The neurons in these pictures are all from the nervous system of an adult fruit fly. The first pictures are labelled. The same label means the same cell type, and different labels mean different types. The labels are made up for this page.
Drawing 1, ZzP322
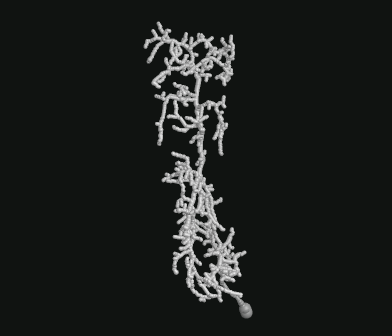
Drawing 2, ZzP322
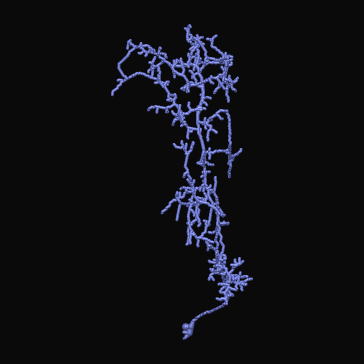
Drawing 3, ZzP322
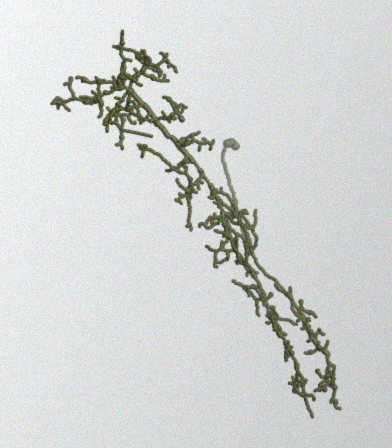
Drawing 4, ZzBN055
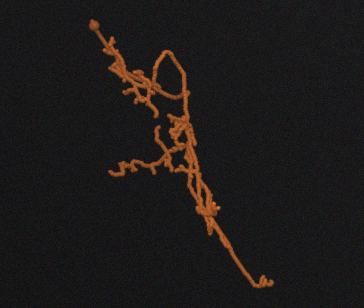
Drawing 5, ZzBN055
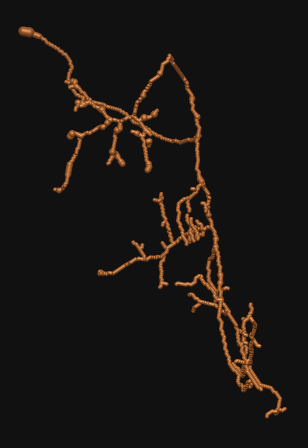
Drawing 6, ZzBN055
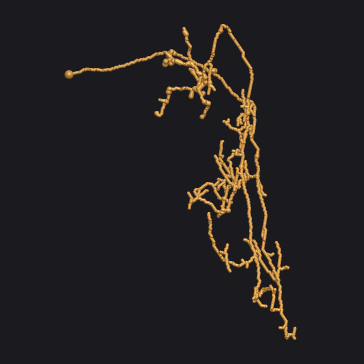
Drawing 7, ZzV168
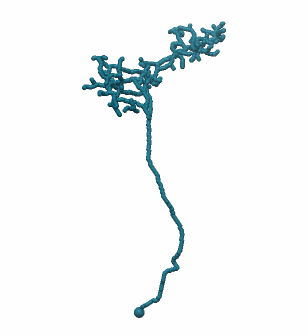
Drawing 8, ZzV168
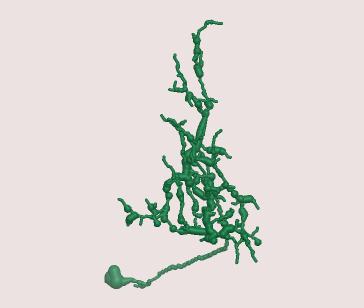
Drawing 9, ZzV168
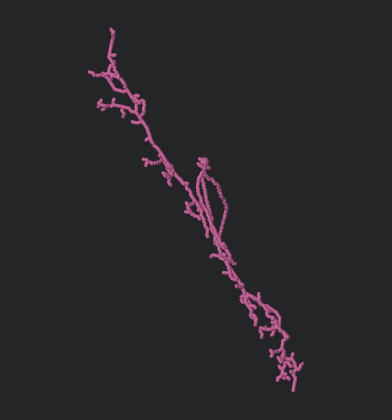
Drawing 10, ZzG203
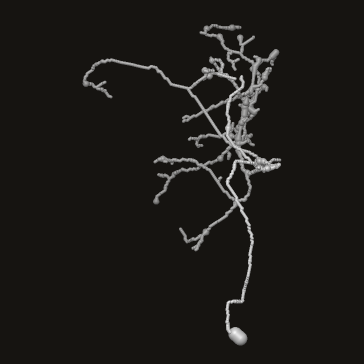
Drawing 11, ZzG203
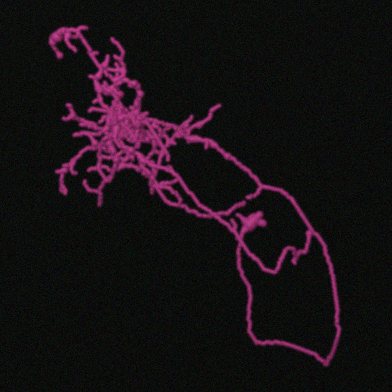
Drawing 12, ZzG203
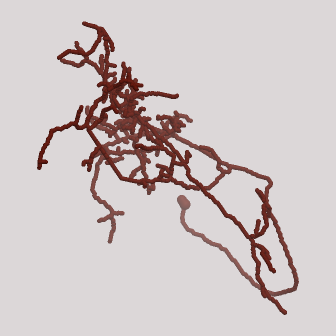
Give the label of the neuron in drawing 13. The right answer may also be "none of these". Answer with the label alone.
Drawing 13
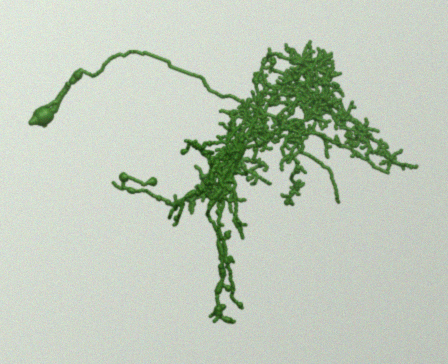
none of these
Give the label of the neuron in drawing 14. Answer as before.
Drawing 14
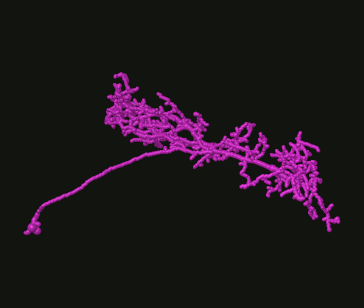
none of these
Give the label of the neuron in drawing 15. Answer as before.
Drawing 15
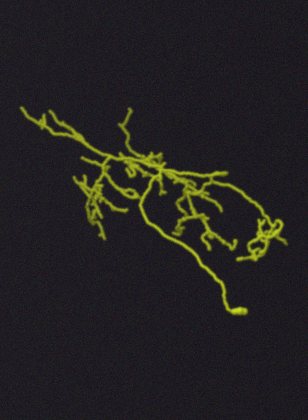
ZzBN055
